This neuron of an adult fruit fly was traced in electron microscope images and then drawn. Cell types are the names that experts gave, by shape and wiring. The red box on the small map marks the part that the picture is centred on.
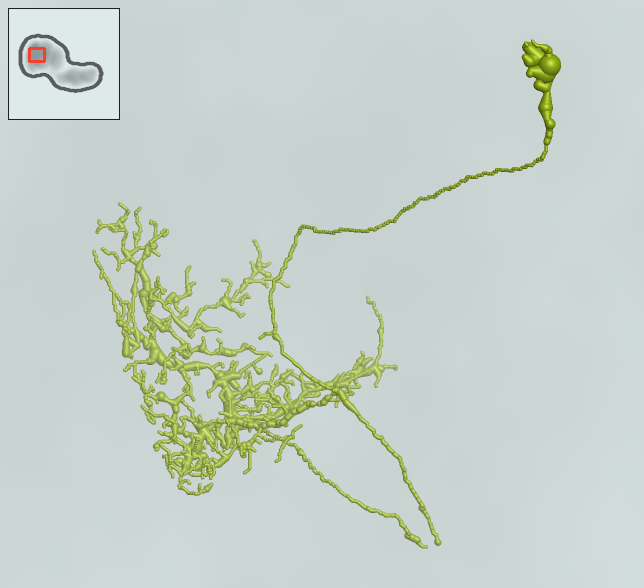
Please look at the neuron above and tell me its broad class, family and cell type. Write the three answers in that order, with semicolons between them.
central-brain intrinsic neuron; hemilineage SMPpv2_ventral; LAL144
